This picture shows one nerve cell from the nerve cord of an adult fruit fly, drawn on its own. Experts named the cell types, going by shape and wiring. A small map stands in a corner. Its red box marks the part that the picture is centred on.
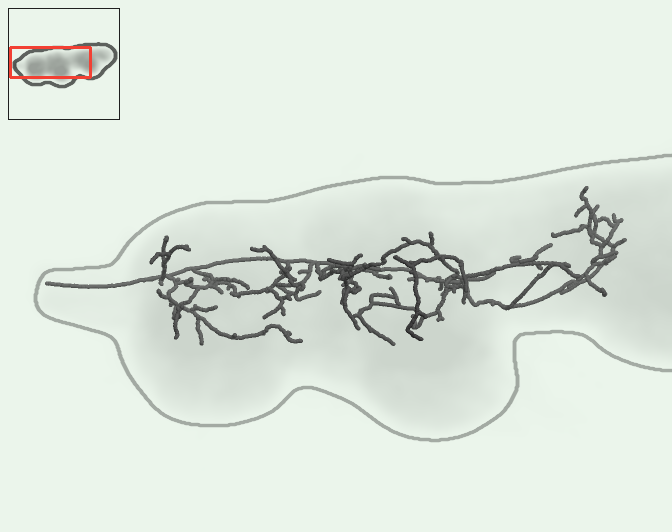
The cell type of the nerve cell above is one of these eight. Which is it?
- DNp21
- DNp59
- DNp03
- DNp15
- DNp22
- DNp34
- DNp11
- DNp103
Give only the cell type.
DNp34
